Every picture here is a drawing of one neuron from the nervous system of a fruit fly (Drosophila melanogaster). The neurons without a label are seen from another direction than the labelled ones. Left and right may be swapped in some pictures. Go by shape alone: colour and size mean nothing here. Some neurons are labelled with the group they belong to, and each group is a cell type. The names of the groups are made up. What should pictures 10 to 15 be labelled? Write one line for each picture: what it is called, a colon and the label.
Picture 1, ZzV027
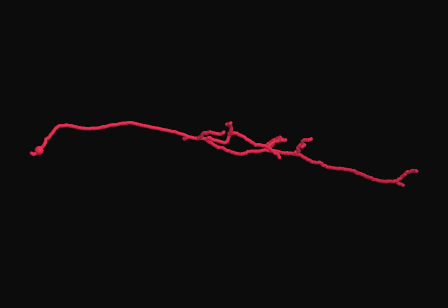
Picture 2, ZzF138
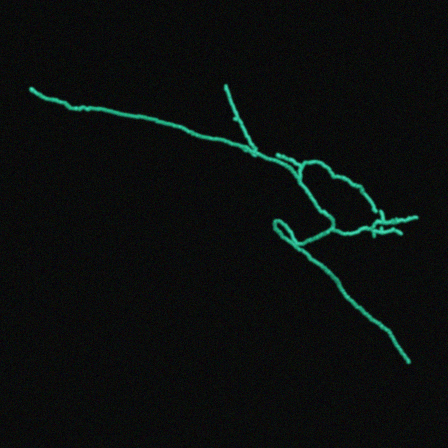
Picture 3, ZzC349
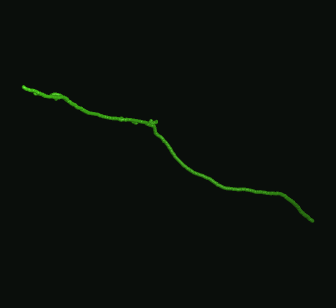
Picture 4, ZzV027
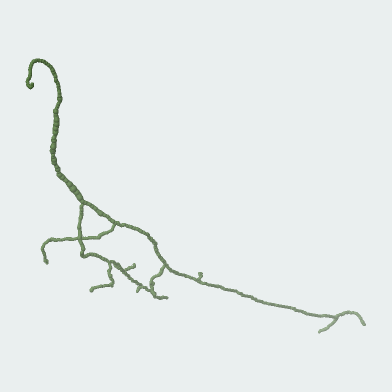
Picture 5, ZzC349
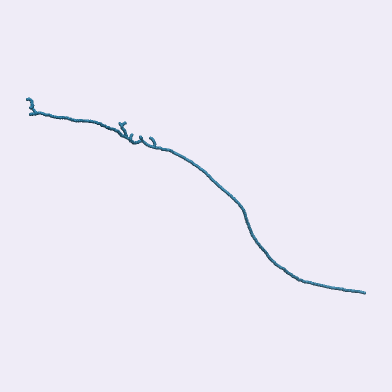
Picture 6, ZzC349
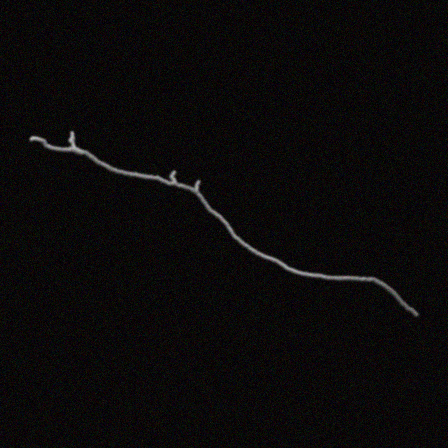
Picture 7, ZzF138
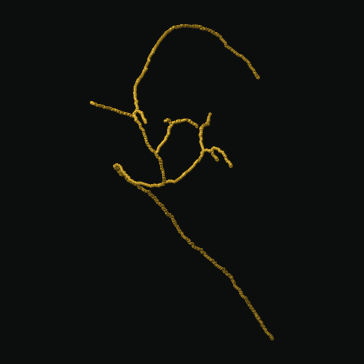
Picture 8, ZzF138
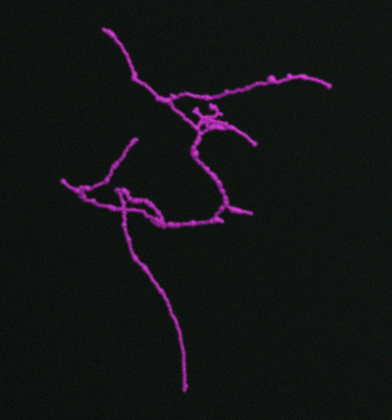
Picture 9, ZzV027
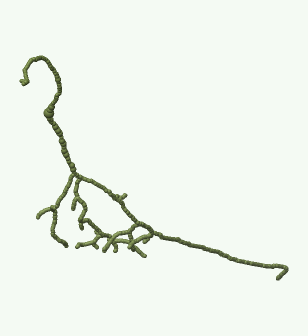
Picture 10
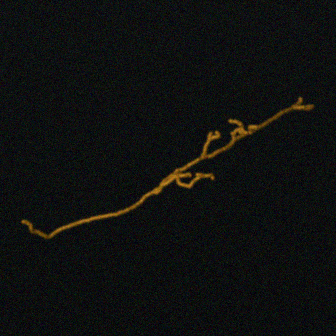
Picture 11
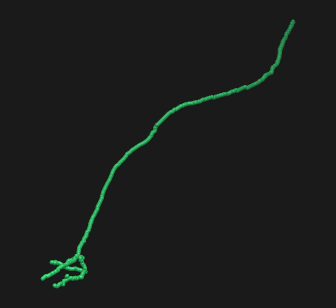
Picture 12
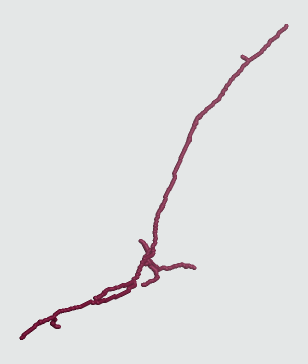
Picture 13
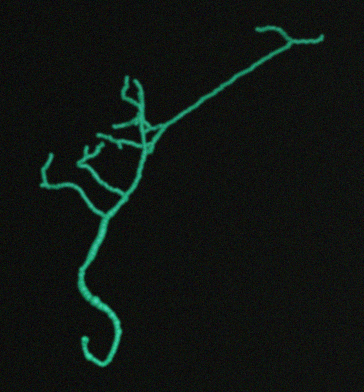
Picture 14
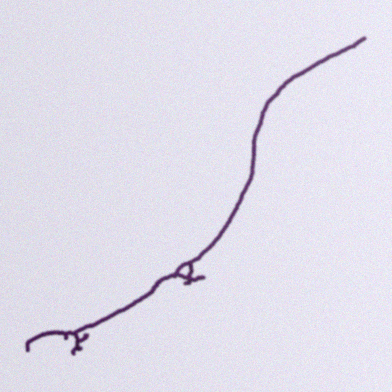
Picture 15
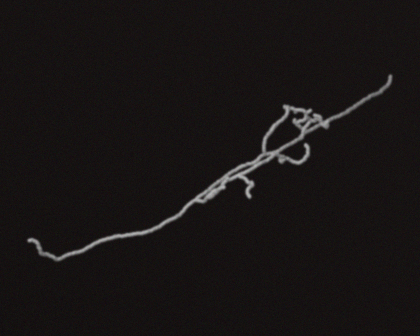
10: ZzV027
11: ZzC349
12: ZzC349
13: ZzV027
14: ZzC349
15: ZzV027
